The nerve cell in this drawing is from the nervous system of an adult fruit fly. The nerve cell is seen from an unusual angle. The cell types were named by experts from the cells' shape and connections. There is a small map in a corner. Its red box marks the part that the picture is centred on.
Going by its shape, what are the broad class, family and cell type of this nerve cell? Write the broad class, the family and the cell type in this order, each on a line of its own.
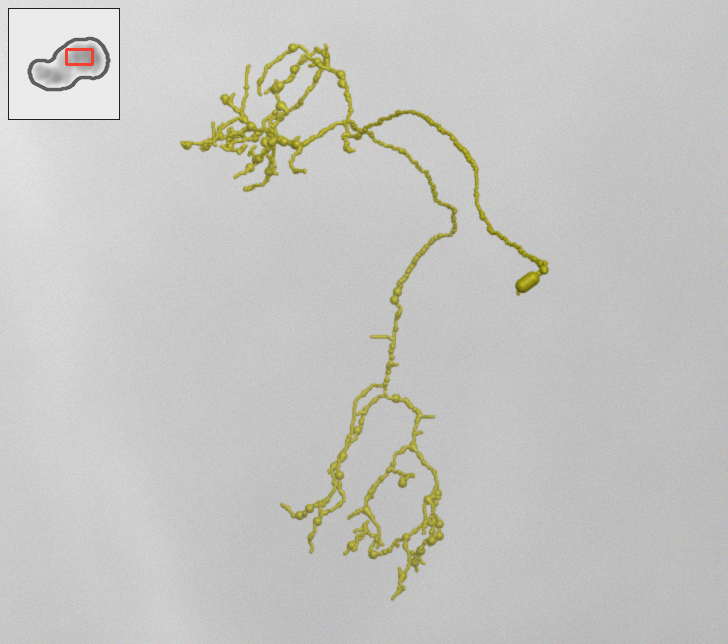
central-brain intrinsic neuron
hemilineage DM6_posterior
AVLP584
